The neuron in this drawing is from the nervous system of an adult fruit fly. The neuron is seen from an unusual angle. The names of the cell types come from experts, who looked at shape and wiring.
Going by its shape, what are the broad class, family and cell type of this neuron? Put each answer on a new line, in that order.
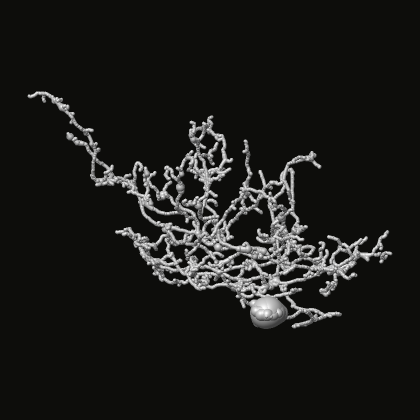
optic-lobe intrinsic neuron
Li
Li22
